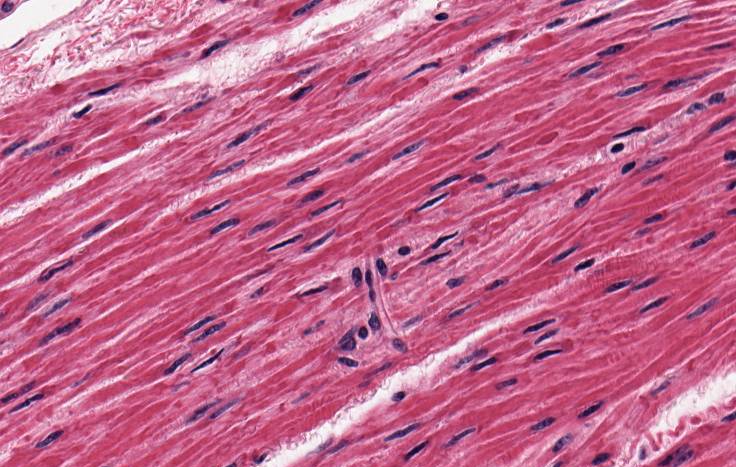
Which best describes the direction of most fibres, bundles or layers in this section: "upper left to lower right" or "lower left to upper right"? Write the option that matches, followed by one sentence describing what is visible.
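Lower left to upper right. Muscle fibres run in parallel across the whole field, diagonally from lower left to upper right.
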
